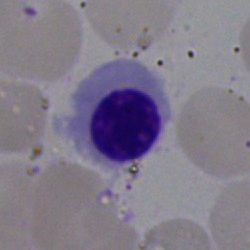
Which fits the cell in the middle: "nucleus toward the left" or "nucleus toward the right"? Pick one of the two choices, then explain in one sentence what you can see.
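Nucleus toward the right. The nucleus sits off-centre, toward the lower right of the cell.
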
